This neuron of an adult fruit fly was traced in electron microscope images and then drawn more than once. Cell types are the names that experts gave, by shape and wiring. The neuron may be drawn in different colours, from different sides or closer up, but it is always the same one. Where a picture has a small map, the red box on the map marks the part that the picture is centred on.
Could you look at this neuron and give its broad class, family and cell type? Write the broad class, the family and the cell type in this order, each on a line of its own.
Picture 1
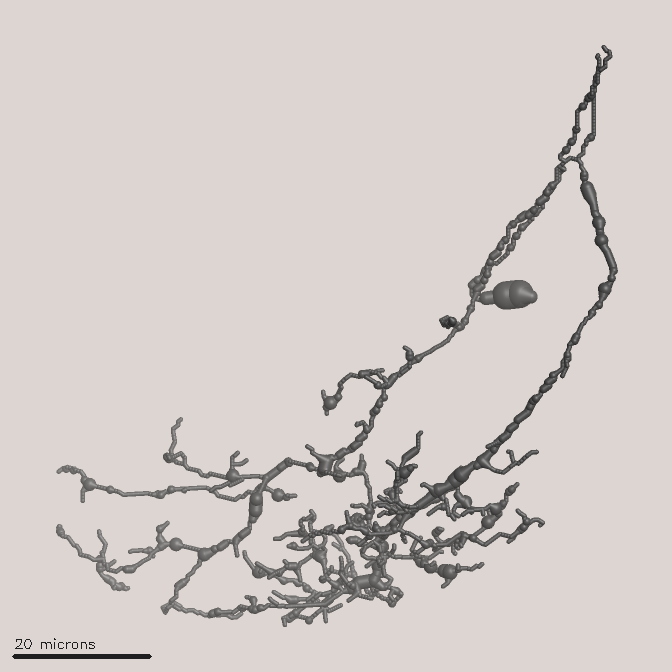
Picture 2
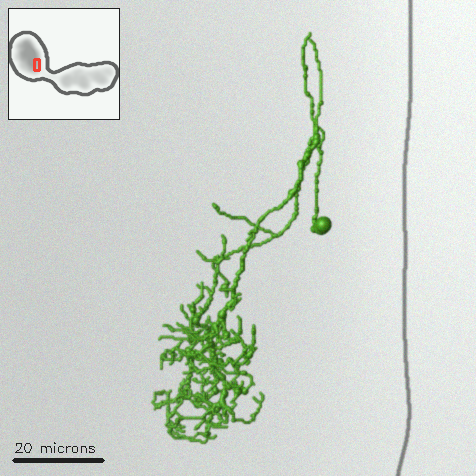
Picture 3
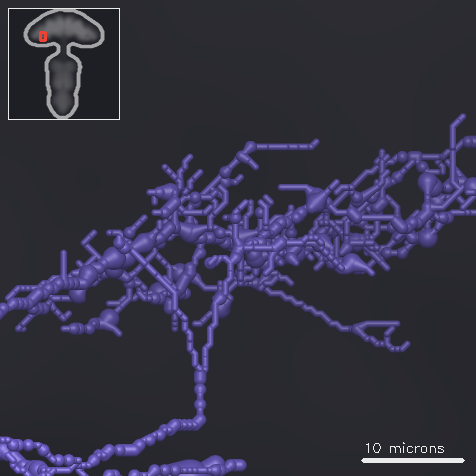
optic-lobe intrinsic neuron
LPi
LPi2d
